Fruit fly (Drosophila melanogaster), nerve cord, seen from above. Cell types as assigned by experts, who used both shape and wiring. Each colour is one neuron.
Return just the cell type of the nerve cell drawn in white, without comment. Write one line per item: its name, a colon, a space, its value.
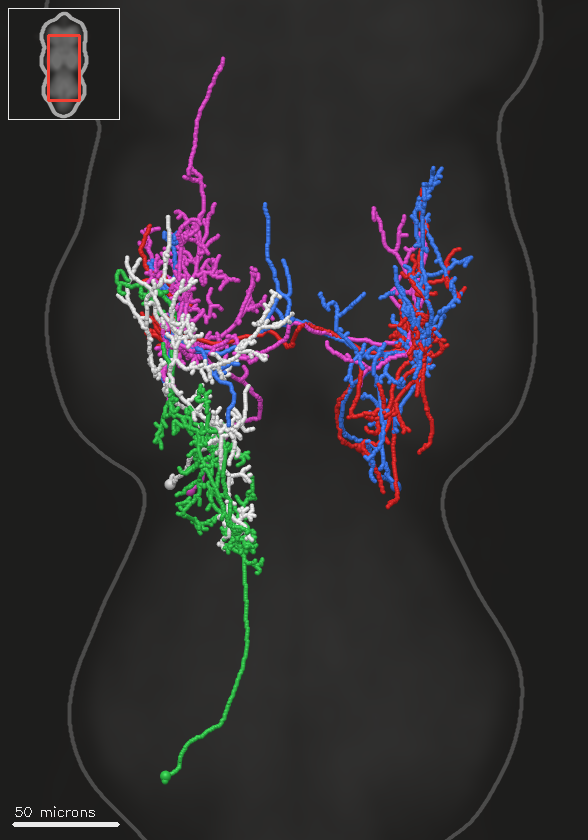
cell type: IN03B070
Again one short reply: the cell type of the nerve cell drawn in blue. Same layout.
cell type: IN06A033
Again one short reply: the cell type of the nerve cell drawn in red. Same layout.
cell type: IN06A040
